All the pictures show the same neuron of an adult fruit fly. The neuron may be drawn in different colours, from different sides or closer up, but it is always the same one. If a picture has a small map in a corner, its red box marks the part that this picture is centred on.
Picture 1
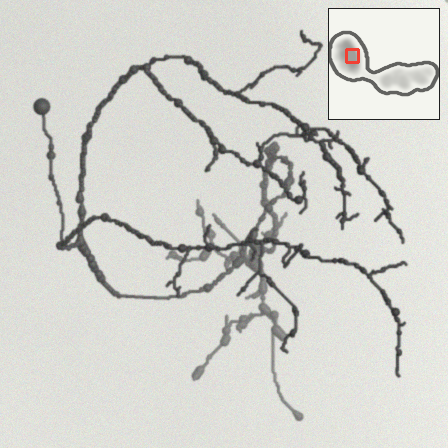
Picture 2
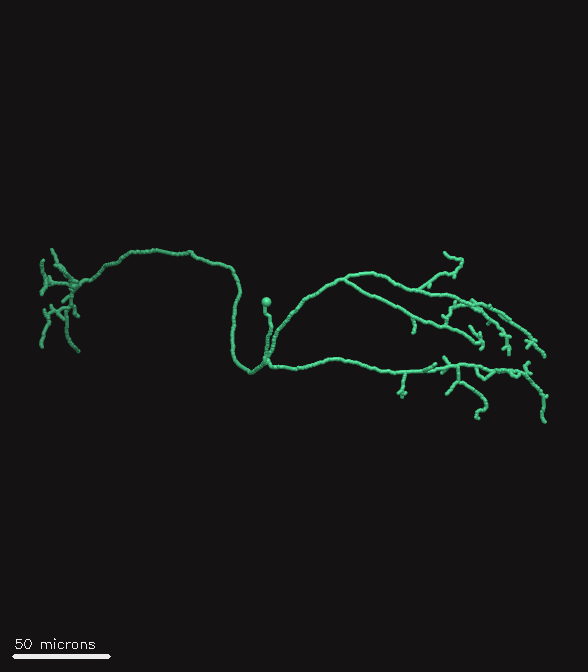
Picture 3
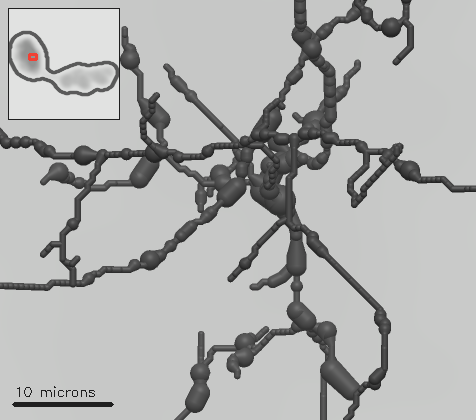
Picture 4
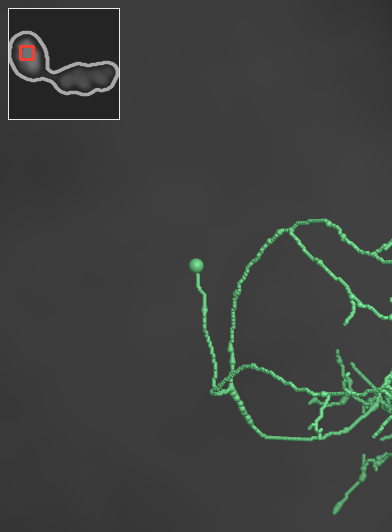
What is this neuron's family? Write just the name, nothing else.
MeVP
